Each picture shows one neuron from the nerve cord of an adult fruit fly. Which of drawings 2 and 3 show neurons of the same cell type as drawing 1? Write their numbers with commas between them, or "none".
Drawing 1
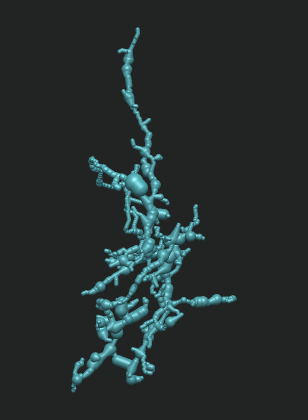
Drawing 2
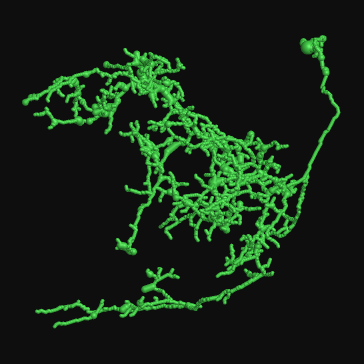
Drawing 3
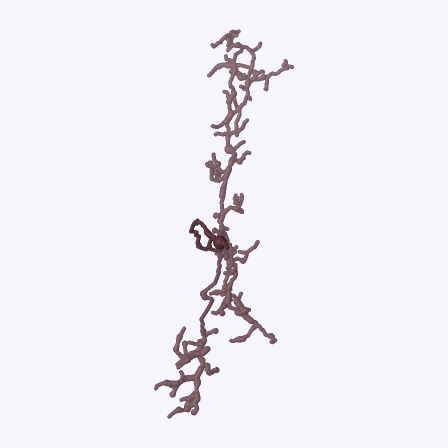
3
